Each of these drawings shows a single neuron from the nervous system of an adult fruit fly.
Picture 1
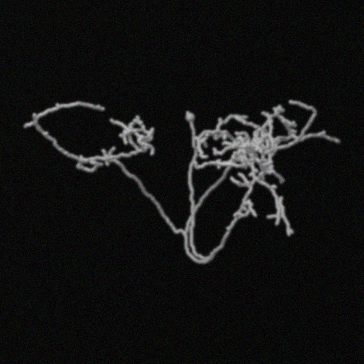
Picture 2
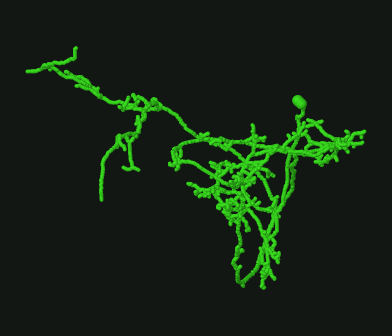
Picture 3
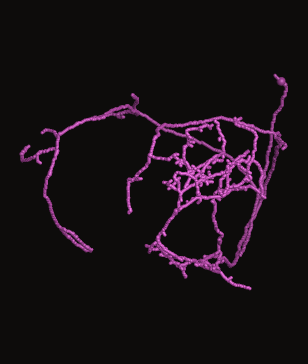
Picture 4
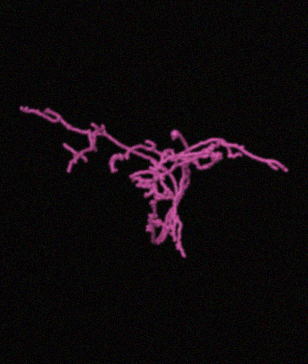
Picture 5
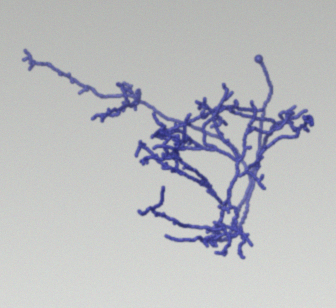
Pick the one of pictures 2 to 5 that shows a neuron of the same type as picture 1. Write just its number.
2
